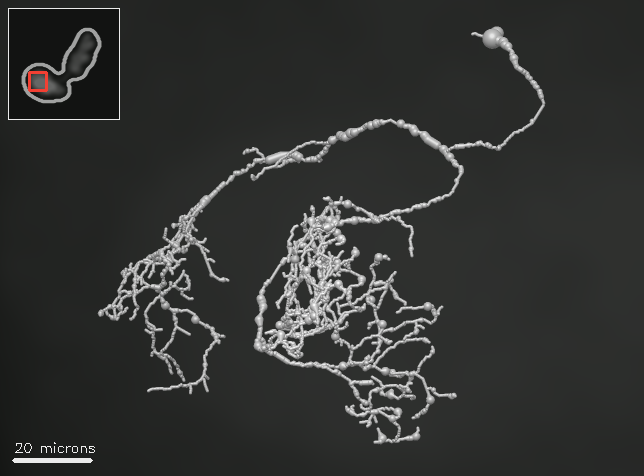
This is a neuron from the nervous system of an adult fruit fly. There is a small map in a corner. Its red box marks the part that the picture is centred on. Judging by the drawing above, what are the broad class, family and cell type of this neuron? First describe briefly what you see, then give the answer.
Its cell body lies at the upper right of the picture. From left to right in the picture it spans about 120 microns. The picture shows dozens of branch ends. It is a central-brain intrinsic neuron. The family is hemilineage DM6_dorso_medial. Its cell type is FB6K.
